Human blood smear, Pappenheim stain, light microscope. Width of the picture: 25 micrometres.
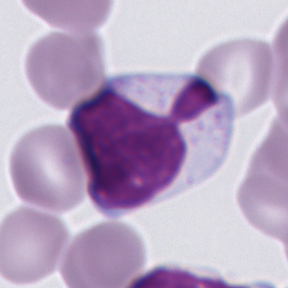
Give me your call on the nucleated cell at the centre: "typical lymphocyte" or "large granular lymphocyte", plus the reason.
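Large granular lymphocyte, not typical lymphocyte. Cell about 15 by 12 micrometres; nucleus about 60% of its area, lying toward the lower left.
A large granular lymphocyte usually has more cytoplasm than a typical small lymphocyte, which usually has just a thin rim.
Here the cytoplasm fills the rest of the cell, more than a thin rim, and is very pale greyish-lilac. It holds sparse, fine reddish-purple granules. Chromatin dark purple, coarsely mottled rather than fine and even. A smaller nuclear lobe reaches into the upper right, joined to the main mass by a narrow neck.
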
